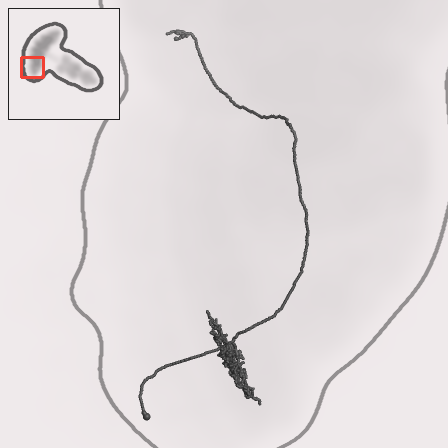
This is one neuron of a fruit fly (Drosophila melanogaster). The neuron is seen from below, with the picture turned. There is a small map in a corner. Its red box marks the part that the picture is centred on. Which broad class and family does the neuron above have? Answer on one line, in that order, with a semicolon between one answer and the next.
visual projection neuron; MeTu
